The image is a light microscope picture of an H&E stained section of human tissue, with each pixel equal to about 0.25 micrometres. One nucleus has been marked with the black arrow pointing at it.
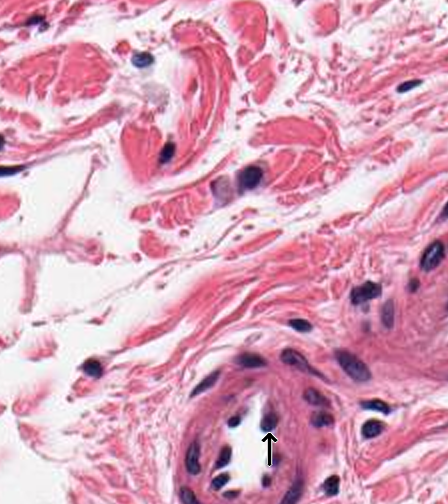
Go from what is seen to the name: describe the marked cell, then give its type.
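The nucleus is a small, dark, oval body that sits right at the edge of the white lumen of a small vessel and bulges slightly into it. It is stained dark and fairly evenly, with no clear internal detail at this scale. Almost no cytoplasm can be made out around the nucleus; it is not separable from the pink wall it rests on. Type of cell: endothelial cell.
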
